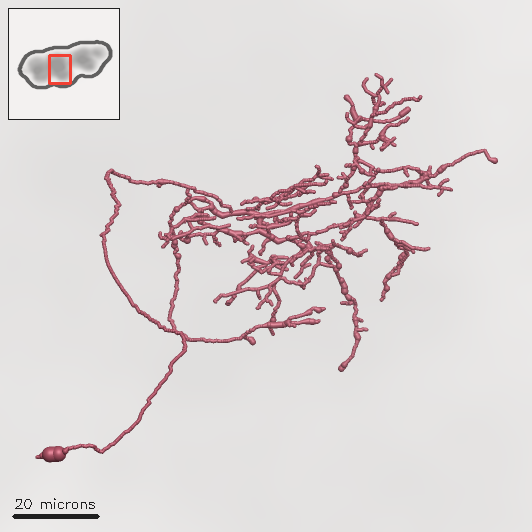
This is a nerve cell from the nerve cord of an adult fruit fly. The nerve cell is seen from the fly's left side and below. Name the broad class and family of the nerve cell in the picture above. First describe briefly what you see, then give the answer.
By the scale bar it is about 110 microns wide in this view. Dozens of branch ends can be seen. It is a nerve-cord intrinsic neuron. Its family is hemilineage 02A.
